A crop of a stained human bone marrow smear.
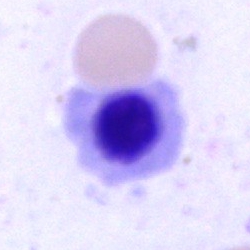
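Erythroblast, the central cell of a stained human bone marrow smear. Its chromatin is stained dark purple and appears dense. Pale blue cytoplasm forms a broad rim around the nucleus, widest on the left side. The cell outline is irregular, with several blunt bulges.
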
